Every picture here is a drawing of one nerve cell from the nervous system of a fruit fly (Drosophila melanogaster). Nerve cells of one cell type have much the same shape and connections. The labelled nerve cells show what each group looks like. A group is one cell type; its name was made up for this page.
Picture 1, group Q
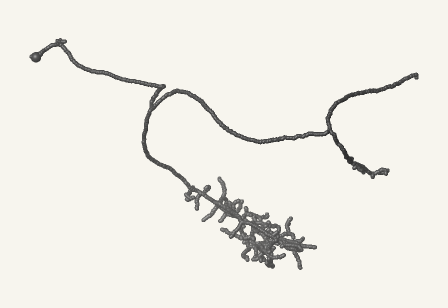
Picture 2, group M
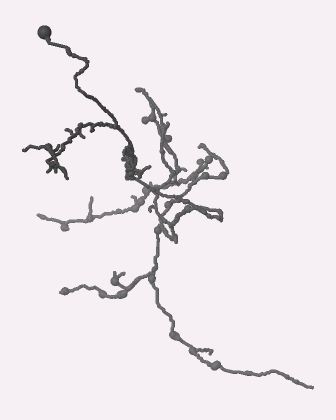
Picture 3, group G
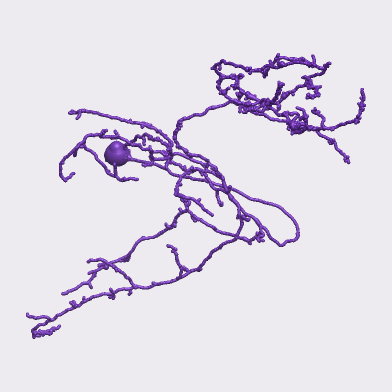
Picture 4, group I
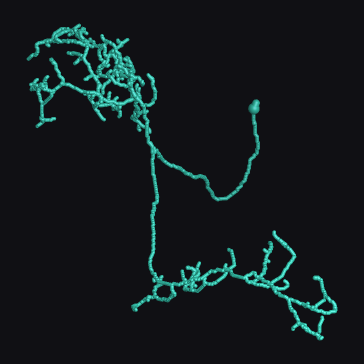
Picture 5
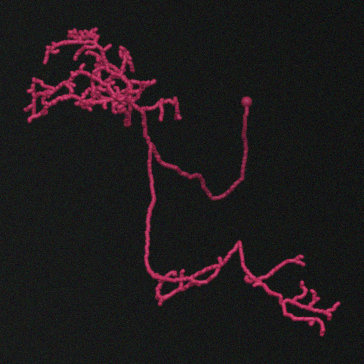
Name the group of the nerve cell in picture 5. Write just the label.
group I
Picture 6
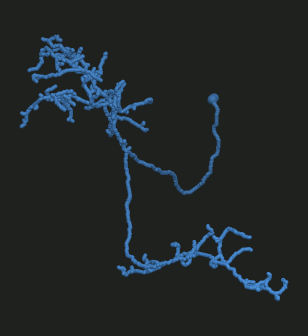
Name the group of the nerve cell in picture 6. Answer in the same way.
group I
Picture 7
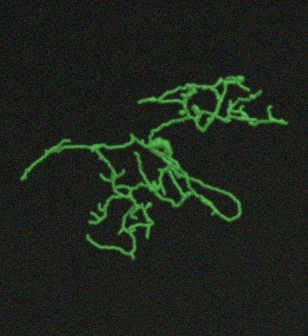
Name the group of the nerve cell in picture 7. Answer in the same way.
group G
